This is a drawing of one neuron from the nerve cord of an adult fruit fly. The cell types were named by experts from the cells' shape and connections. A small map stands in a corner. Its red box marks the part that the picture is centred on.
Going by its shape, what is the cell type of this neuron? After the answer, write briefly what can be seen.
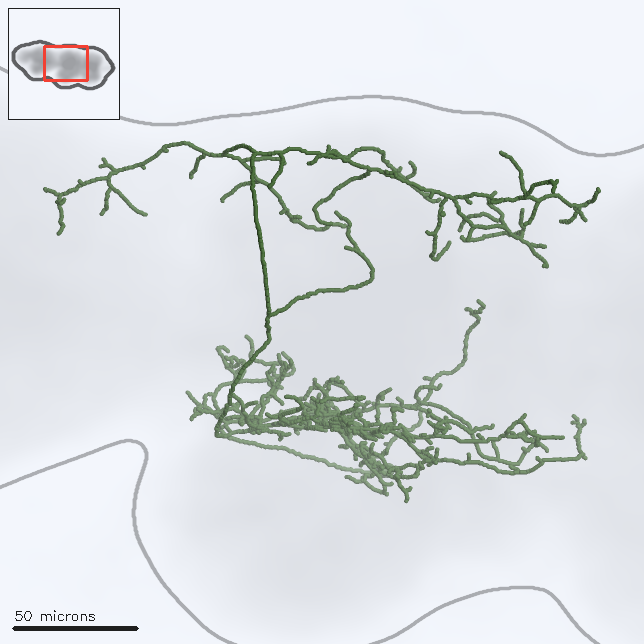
The cell type is IN19B037. This is a nerve-cord intrinsic neuron. By the scale bar it is about 250 microns wide in this view. The picture shows dozens of branch ends.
